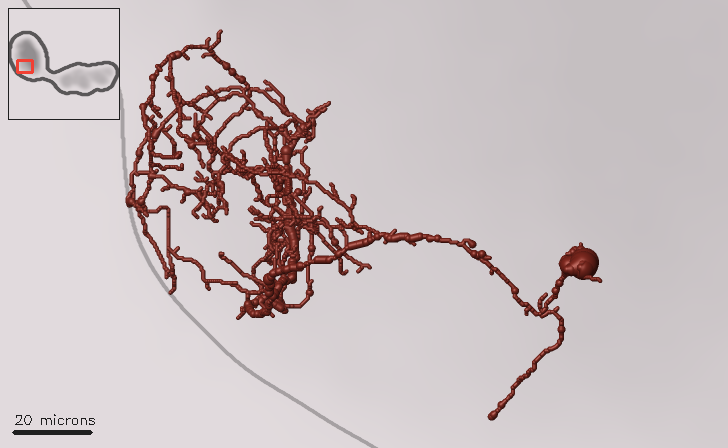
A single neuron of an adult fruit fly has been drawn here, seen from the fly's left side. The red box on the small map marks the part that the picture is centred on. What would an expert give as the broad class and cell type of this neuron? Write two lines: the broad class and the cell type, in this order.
motor neuron of the brain
MN13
